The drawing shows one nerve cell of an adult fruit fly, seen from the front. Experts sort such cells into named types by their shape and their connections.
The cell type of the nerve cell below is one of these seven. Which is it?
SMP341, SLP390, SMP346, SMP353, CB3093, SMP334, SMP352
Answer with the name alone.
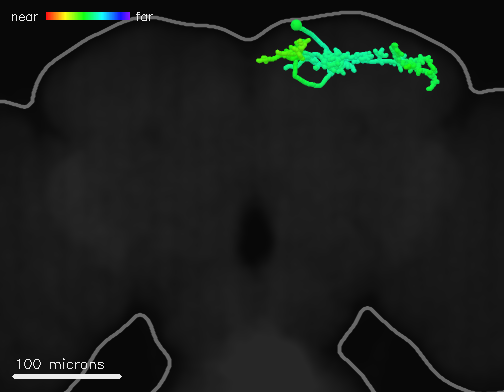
SMP353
